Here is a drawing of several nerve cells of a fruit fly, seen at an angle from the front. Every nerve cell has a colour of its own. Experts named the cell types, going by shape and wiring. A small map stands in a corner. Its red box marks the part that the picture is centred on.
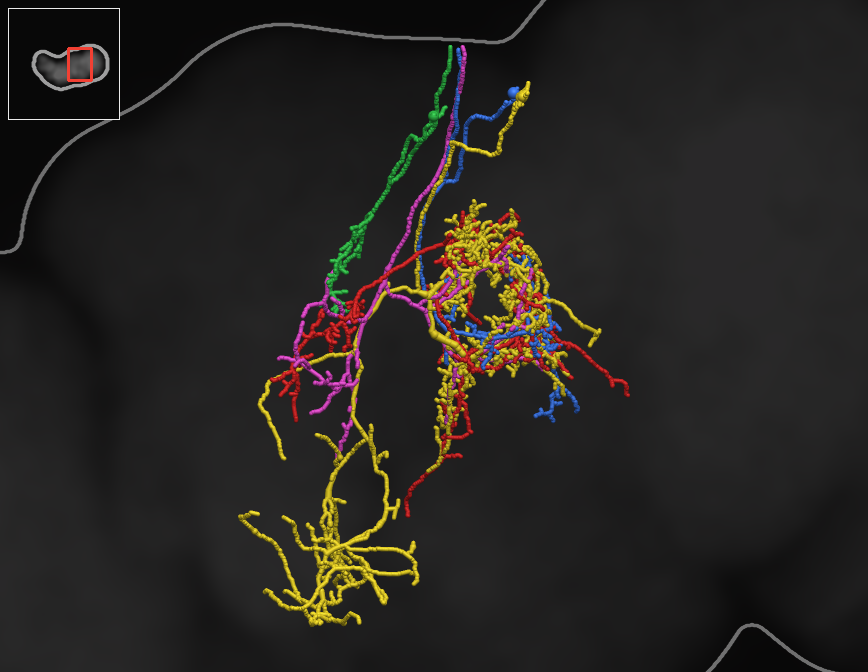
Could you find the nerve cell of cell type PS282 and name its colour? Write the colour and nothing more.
red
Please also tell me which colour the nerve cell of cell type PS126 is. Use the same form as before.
yellow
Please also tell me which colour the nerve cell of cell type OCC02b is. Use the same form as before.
green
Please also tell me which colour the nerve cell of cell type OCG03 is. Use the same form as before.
magenta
